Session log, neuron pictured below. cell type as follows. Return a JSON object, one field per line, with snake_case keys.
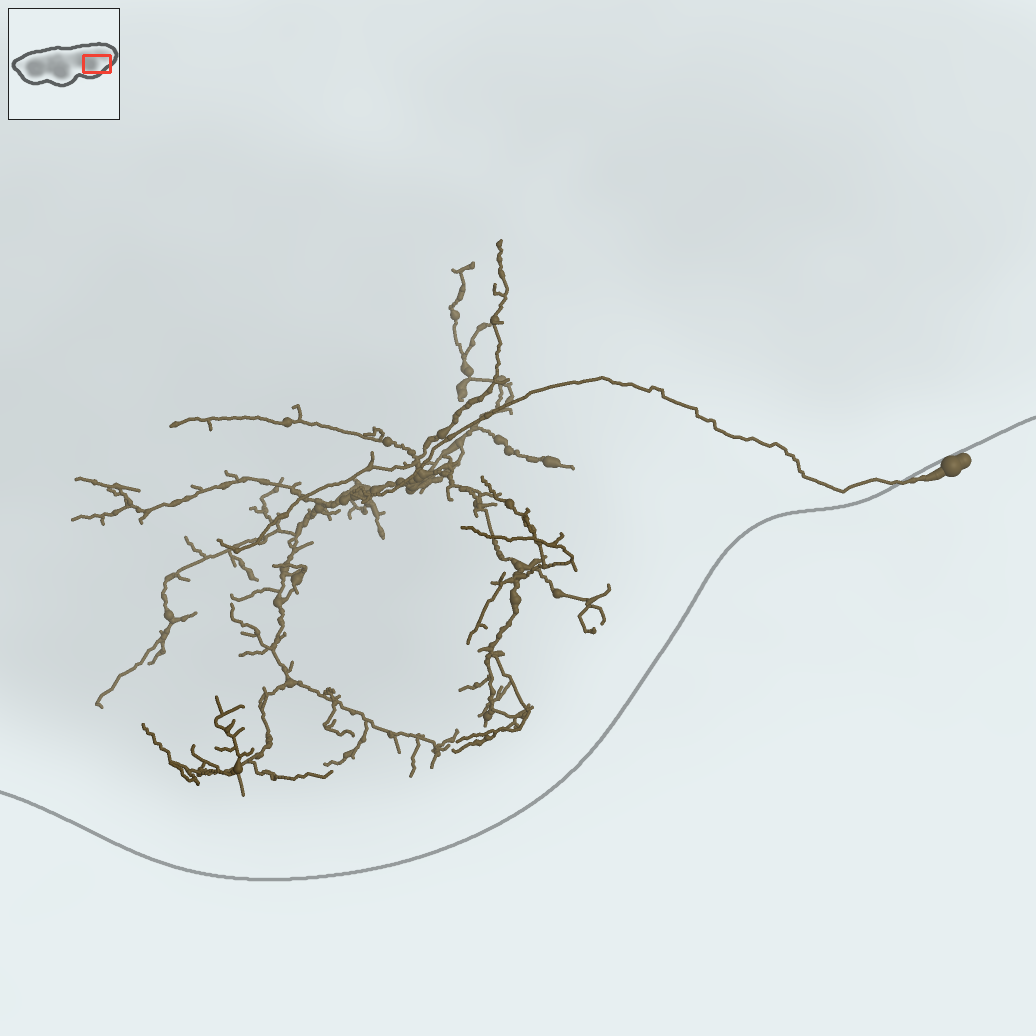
{
 "cell_type": "IN20A.22A037"
}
